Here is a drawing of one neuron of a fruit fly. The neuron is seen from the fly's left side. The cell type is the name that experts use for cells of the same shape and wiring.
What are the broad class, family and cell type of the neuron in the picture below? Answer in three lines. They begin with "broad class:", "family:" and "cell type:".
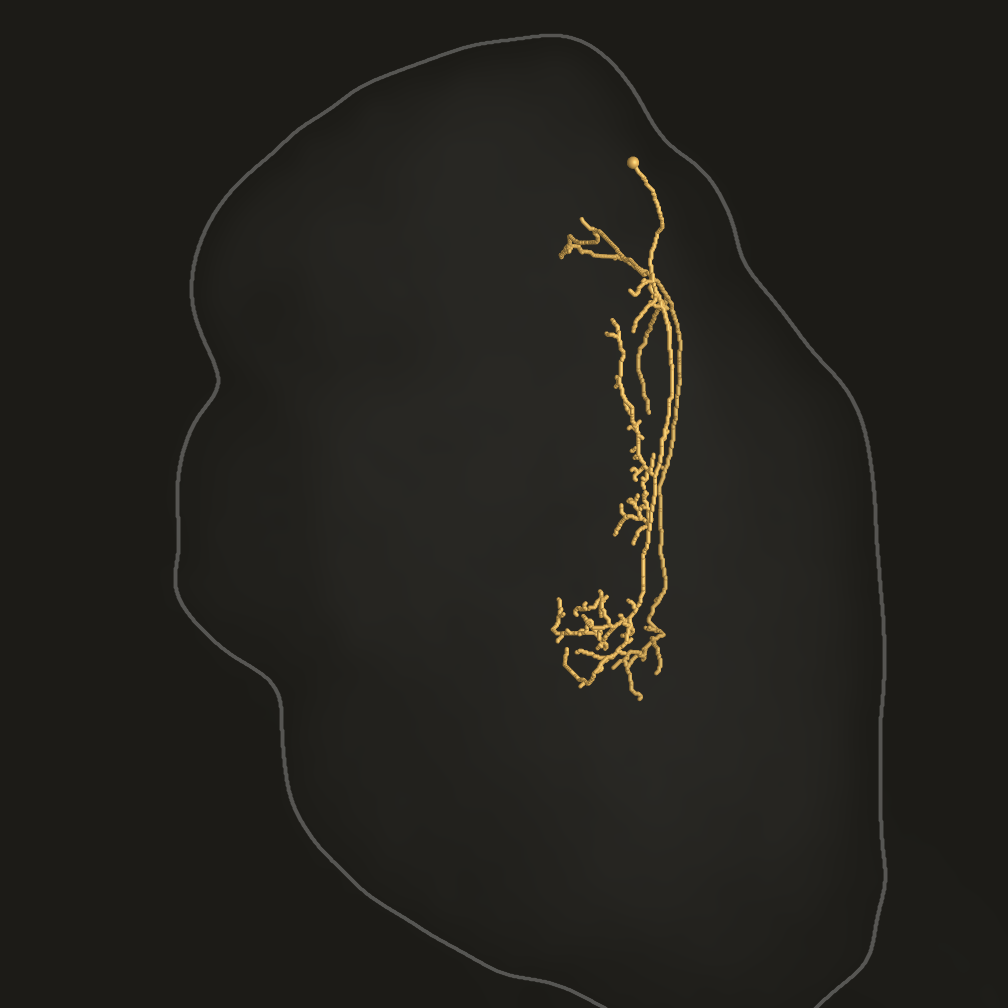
broad class: central-brain intrinsic neuron
family: hemilineage LHp2
cell type: CB1818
